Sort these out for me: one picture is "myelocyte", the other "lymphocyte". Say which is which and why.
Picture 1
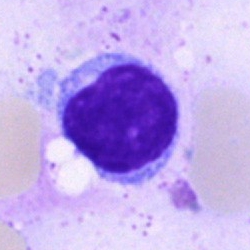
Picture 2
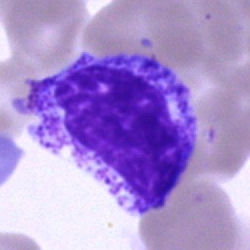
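Picture 1 shows a lymphocyte, and picture 2 shows a myelocyte. The lymphocyte has a roughly round, smooth outline, while the myelocyte's outline is ragged on its left side, where granules lie beyond the cell edge. In the lymphocyte the chromatin is dense and dark purple, and no distinct nucleolus stands out in the nucleus.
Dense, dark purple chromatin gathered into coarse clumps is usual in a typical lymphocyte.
The lymphocyte's cytoplasm shows no visible granules. In the myelocyte the nucleus fills most of the cell, so the cytoplasm shows mainly along the left and lower-left edge. Two round, clear white bodies sit at the lower left edge of the lymphocyte, and pale red cells lie at the left and right edges of its picture. Around the myelocyte, pale red cells press against the cell on its upper and right sides.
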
